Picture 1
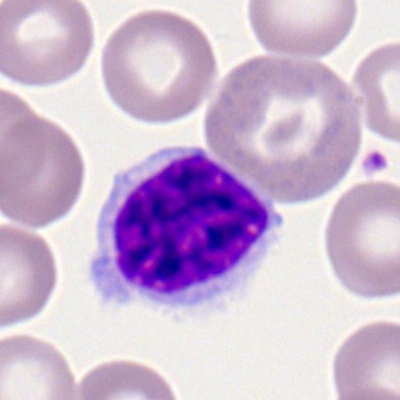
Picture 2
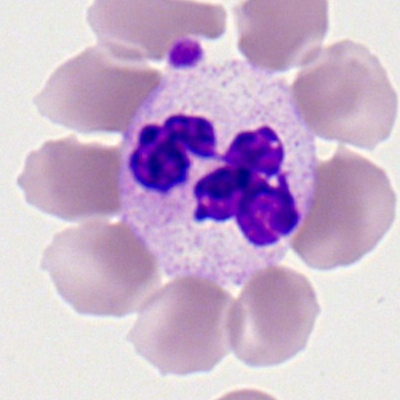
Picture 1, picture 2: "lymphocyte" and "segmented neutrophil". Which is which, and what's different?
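Two cells, two names: the lymphocyte is in picture 1 and the segmented neutrophil in picture 2. First point, the nucleus: in the lymphocyte it is one unlobed mass filling most of the cell, whereas in the segmented neutrophil it is divided into several separate lobes.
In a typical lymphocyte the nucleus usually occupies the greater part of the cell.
Second point, the chromatin: coarse and clumped into dark patches in picture 1, and dense, dark purple and coarsely clumped in picture 2, so on this point the two are alike.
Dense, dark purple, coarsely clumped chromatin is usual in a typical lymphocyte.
Third point, the cytoplasm: pale blue in the lymphocyte, forming a rim that is wider on the left side than on the right, and abundant and pale pinkish-lilac in the segmented neutrophil.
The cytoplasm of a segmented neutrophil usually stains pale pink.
Fourth point, granules: fine, small pinkish-violet granules are scattered evenly through the segmented neutrophil's cytoplasm.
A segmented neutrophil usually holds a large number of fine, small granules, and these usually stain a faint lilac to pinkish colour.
Fifth point, the edge: ragged with small irregular projections in the lymphocyte, round and smooth in the segmented neutrophil. Last point, nucleoli: none are visible in the segmented neutrophil.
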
